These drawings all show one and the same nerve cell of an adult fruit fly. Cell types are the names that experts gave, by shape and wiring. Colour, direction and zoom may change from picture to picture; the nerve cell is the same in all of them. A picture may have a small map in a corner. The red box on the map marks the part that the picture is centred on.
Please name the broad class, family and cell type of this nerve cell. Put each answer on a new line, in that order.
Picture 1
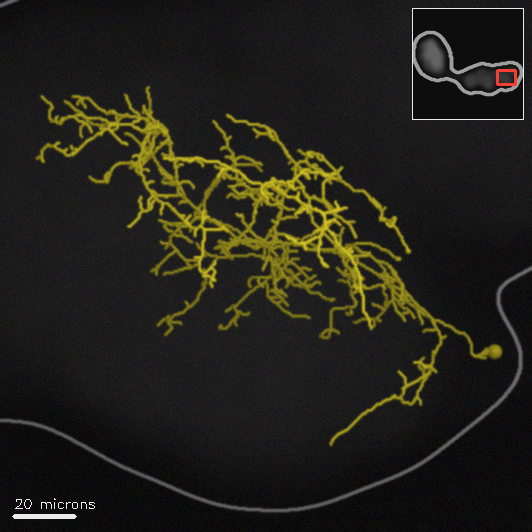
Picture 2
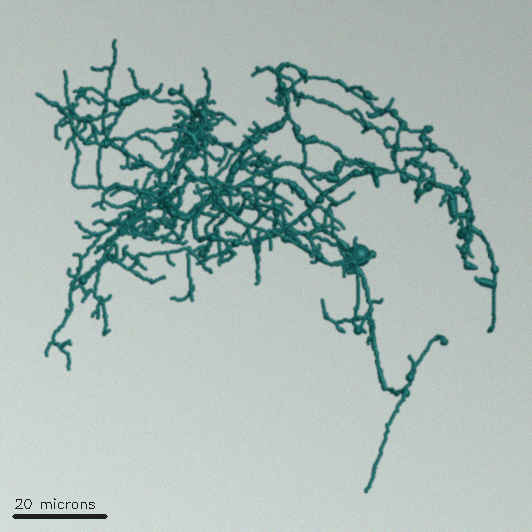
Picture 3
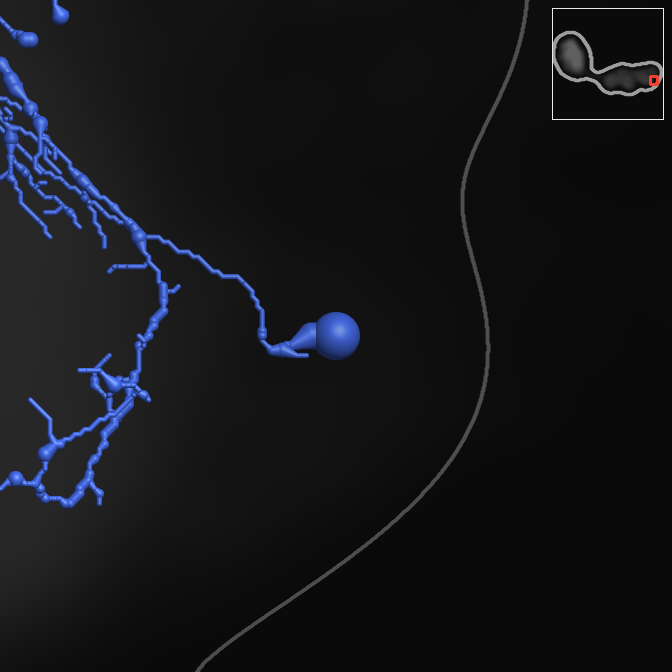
nerve-cord intrinsic neuron
hemilineage 04B
IN04B074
